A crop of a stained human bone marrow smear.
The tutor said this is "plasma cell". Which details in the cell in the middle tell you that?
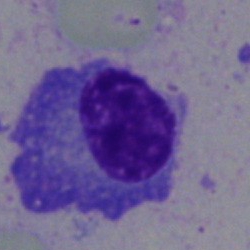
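Look first at where the nucleus sits: off-centre, toward the right side of the cell, with most of the cytoplasm lying to its left.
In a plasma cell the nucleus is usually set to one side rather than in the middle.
So that placement goes with a plasma cell. Next, the cytoplasm stains a deep blue.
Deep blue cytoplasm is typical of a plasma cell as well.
As for the chromatin, it is dense and dark purple.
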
